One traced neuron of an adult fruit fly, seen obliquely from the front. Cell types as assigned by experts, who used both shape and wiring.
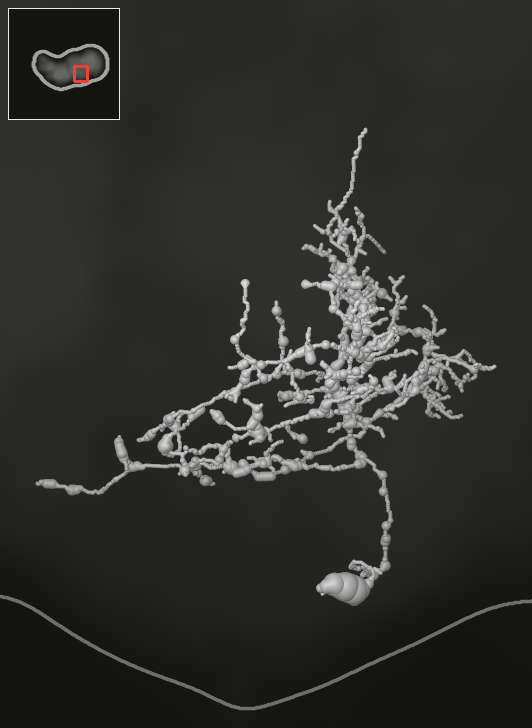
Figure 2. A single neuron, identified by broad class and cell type: central-brain intrinsic neuron; GNG198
